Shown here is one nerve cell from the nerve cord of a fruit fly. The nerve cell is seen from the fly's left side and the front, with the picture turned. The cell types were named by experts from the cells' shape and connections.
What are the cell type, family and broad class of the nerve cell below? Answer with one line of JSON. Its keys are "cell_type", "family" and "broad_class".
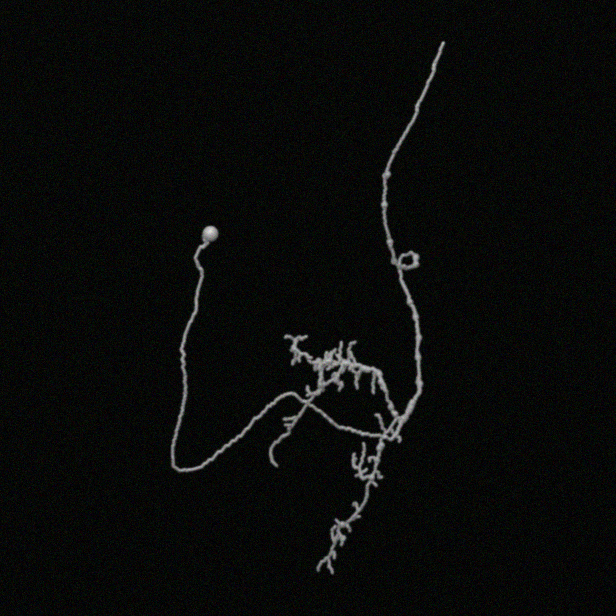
{"cell_type": "AN02A046", "family": "hemilineage 02A", "broad_class": "ascending neuron"}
